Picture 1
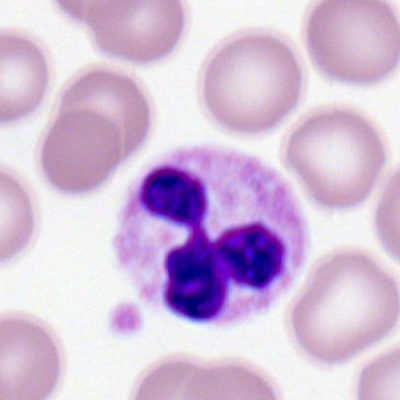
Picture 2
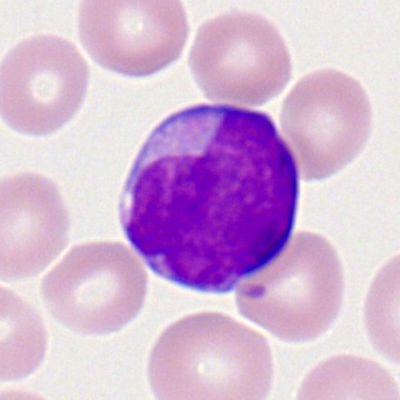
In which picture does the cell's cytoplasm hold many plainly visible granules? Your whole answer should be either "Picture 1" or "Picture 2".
Picture 1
